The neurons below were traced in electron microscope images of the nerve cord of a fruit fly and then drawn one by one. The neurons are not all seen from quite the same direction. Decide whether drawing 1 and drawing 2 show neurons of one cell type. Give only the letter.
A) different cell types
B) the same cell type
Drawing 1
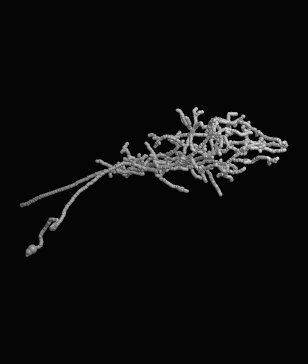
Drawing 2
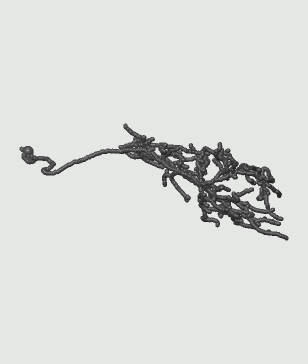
B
